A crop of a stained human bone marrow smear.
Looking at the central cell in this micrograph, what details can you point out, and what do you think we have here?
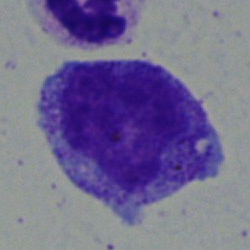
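Look first at the outline: it is irregular and somewhat angular rather than smoothly round. Inside, a large nucleus fills most of the cell. Notice that the pale blue cytoplasm is widest along the lower edge, and on the right side it holds a single small clear vacuole. What you have here is a myelocyte.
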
